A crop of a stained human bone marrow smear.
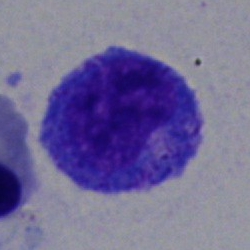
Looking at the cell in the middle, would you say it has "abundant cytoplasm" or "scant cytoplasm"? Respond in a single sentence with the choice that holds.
Scant cytoplasm surrounds the nucleus of this cell.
